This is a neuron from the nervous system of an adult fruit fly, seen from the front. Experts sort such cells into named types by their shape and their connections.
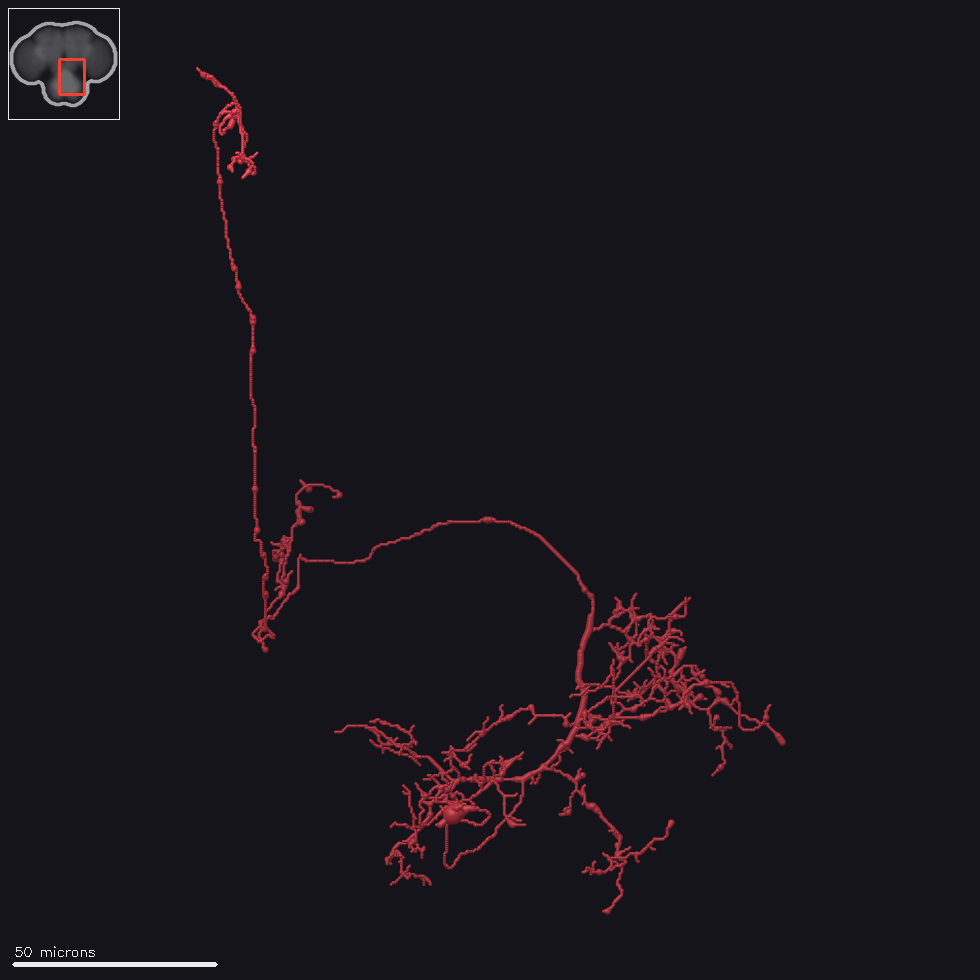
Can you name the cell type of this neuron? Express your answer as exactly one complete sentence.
As its cell type, this neuron has AN14B012.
